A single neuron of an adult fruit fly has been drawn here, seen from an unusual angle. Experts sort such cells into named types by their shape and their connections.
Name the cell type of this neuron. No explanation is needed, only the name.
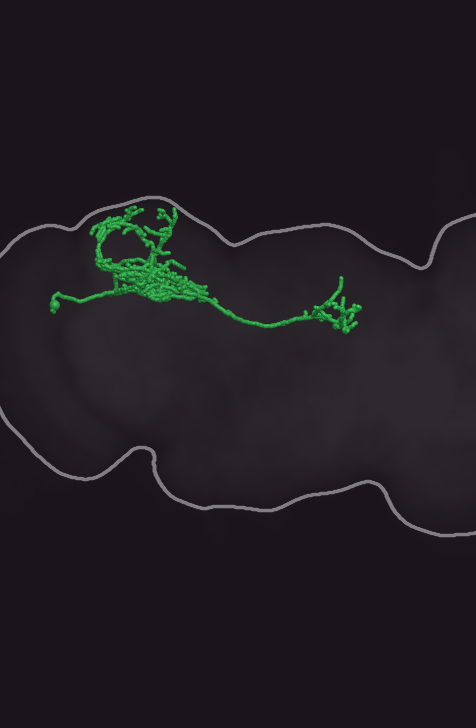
CL027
